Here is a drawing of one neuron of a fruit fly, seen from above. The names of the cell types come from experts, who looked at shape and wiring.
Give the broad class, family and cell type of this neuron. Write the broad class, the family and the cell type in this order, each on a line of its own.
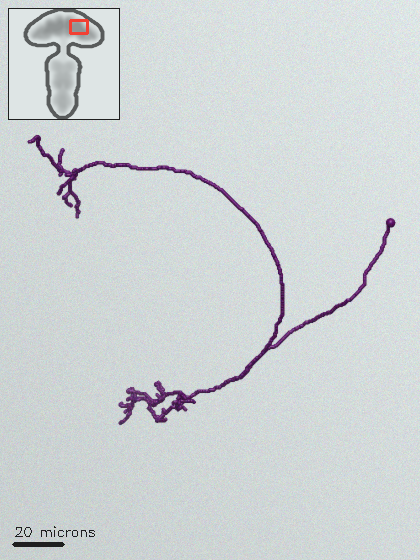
central-brain intrinsic neuron
hemilineage SLPa&l1_lateral
PLP044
